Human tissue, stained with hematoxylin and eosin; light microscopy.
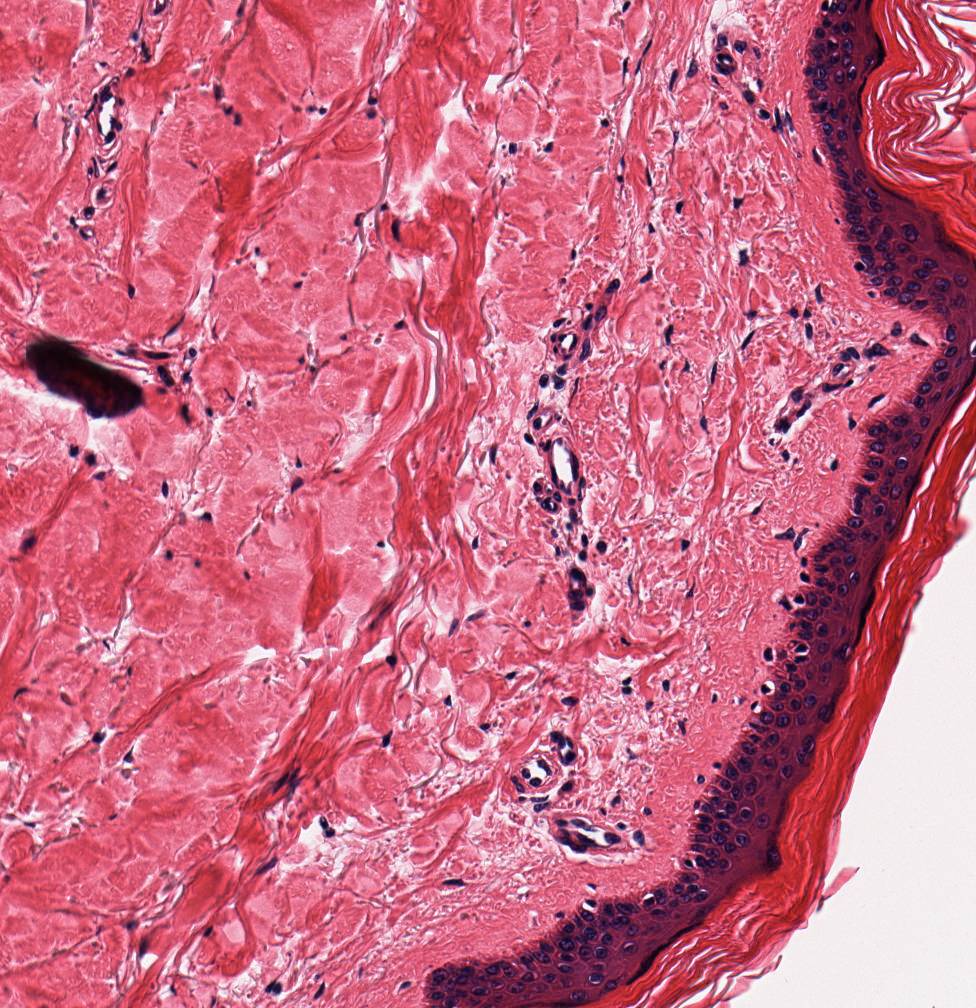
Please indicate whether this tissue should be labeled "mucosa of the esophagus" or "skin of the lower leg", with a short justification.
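This is skin of the lower leg. A thin epidermis runs along the right edge of the field, with dermis filling the rest. The lower border of the epidermis is nearly flat, without prominent rete ridges. Toward the left, the deeper dermis consists of large, closely packed pink collagen bundles. Small thin-walled blood vessels are scattered through the dermis in the middle of the field.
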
